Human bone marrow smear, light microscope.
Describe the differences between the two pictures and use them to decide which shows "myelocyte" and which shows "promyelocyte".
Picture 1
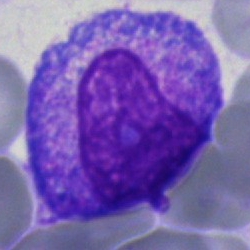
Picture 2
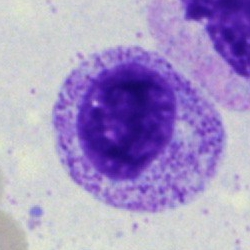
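In picture 1 the central cell is a promyelocyte; in picture 2 it is a myelocyte. The promyelocyte has a roughly oval outline with a finely irregular, scalloped edge, and pale grey red cells press against it on the left and right. The myelocyte, by contrast, has a round, smooth outline. The promyelocyte's chromatin is finely textured, without coarse dark clumps, while the myelocyte's chromatin stains deep purple and is fairly dense throughout the nucleus. One pale bluish round nucleolus is visible in the lower half of the promyelocyte's nucleus.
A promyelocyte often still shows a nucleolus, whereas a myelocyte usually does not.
The promyelocyte's cytoplasm is abundant and blue-violet.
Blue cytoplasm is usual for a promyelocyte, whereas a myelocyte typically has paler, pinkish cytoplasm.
In the myelocyte the nucleus lies off-centre toward the upper left, and a paler, less granular area sits in the cytoplasm just to its right.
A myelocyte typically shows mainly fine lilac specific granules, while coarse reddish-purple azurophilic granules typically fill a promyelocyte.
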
